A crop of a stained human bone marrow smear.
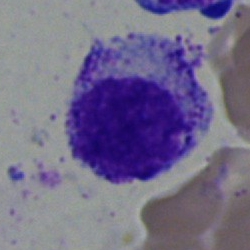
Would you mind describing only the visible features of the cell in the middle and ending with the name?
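Dark purple chromatin; nucleus set toward lower part of cell, wider band of cytoplasm above. Coarse dark purple granules scattered through cytoplasm, most crowded along upper edge. Myelocyte.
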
